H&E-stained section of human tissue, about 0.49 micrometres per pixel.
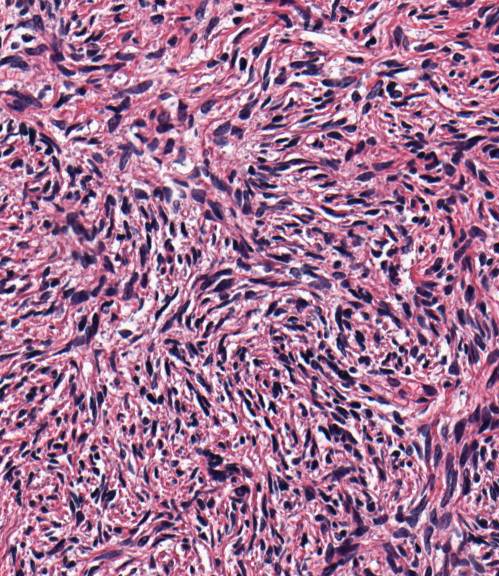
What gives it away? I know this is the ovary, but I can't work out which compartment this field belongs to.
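Ovarian cortex. Decisive: spindle cells in short bundles crossing one another in varying directions.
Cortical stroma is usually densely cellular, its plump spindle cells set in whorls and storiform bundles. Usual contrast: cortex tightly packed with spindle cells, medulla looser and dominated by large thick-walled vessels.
Nuclei elongated, dark. Cytoplasm scant, pale pink; cell borders indistinct. No epithelium or glands in the field.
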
